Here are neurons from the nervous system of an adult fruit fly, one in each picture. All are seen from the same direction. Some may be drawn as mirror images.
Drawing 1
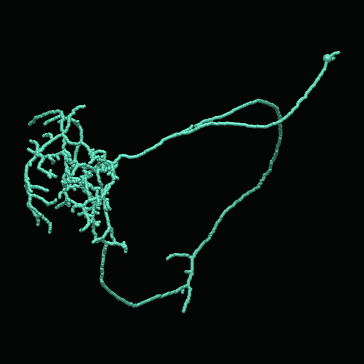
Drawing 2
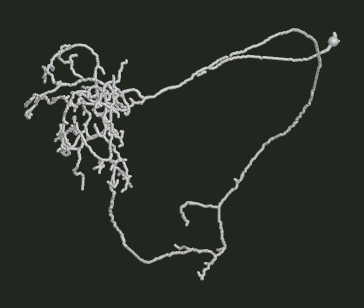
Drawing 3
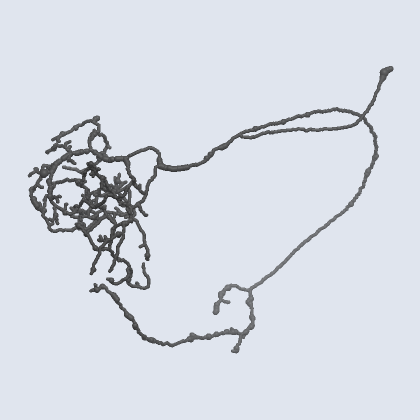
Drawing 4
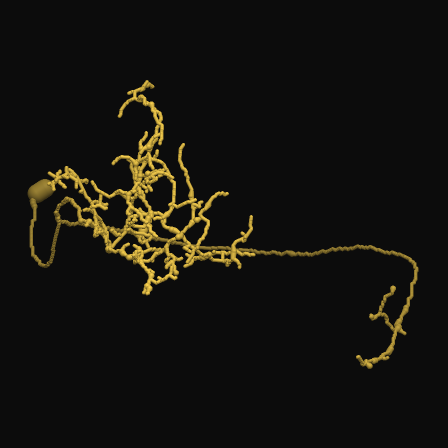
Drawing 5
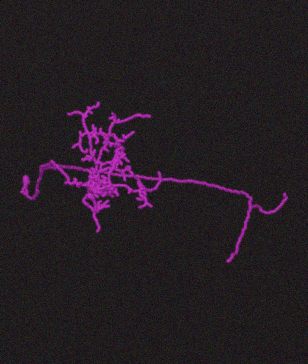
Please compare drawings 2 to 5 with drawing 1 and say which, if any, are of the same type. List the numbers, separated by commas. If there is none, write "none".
2, 3, 4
